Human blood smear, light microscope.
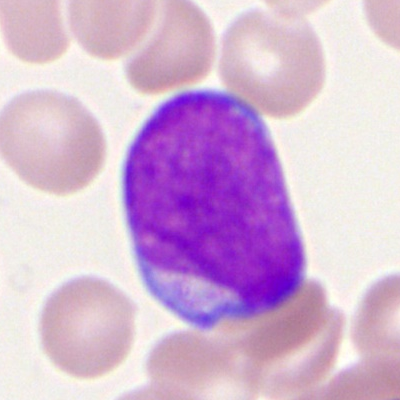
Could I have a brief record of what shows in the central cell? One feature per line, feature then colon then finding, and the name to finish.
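Chromatin: deep purple, finely mottled throughout
Cytoplasm: scant, a thin rim around most of the nucleus
Cytoplasm colour: pale blue
Widest cytoplasm: along the lower edge of the cell
Name: myeloblast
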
